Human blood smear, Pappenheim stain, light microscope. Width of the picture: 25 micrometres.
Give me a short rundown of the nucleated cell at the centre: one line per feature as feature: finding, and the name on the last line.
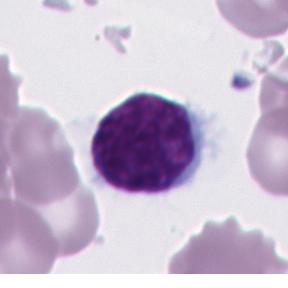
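Nucleolus: none visible in the nucleus
Cytoplasm: pale blue
Edge: fine wispy projections fringe the right side of the cell
Vacuoles: none in the cytoplasm
Name: hairy cell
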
